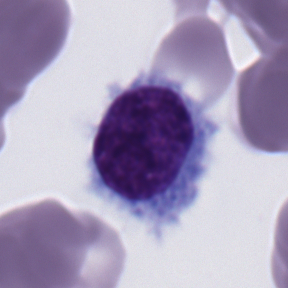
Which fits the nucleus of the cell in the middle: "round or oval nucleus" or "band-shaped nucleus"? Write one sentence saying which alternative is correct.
The nucleus of this cell is one compact round or oval mass.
